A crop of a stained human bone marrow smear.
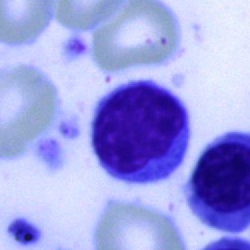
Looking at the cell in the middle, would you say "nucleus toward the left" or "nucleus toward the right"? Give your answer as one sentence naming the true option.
In this cell, the nucleus is set toward the left side.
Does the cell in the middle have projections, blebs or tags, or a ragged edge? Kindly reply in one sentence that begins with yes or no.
No, this cell's edge is smooth, without blebs, tags or ragged parts.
